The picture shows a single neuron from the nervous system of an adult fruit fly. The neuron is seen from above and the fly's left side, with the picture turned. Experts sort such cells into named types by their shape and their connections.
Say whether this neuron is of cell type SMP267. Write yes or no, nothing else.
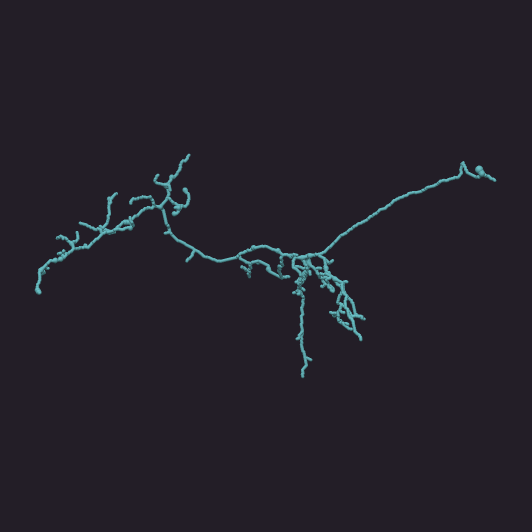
yes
